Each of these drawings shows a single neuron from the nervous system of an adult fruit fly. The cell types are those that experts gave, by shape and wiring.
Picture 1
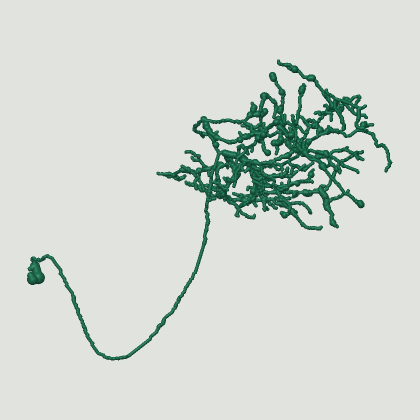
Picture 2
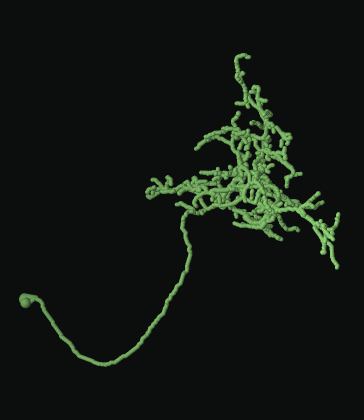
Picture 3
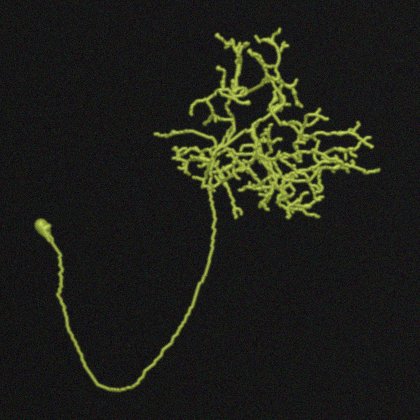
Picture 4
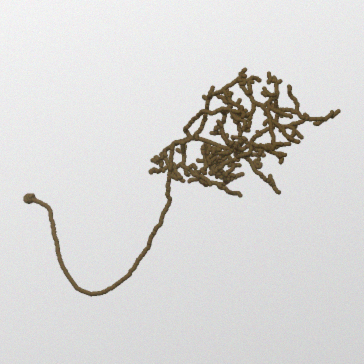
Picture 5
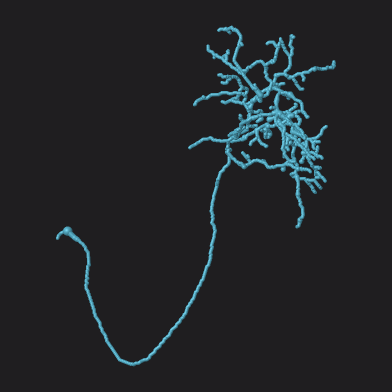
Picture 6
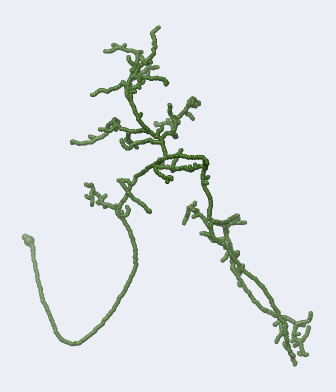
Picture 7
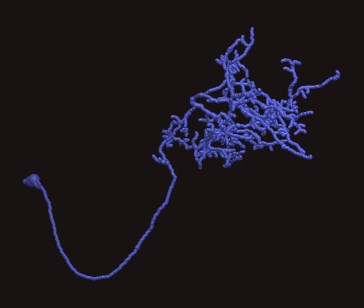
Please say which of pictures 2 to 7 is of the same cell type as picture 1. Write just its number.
7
